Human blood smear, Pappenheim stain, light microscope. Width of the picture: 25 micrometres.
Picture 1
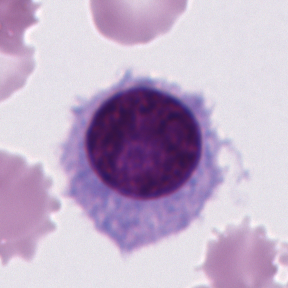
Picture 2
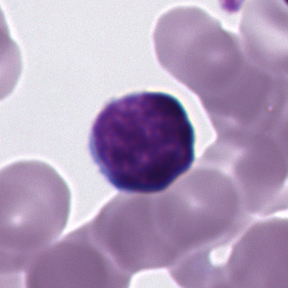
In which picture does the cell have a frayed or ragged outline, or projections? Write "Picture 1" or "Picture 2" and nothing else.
Picture 1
